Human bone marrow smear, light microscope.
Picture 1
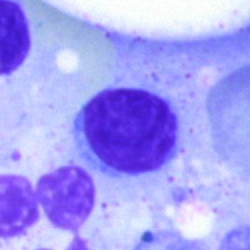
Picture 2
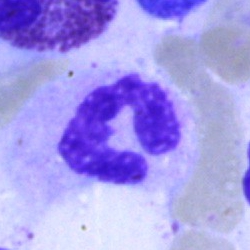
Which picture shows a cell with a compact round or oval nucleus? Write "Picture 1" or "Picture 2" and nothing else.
Picture 1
